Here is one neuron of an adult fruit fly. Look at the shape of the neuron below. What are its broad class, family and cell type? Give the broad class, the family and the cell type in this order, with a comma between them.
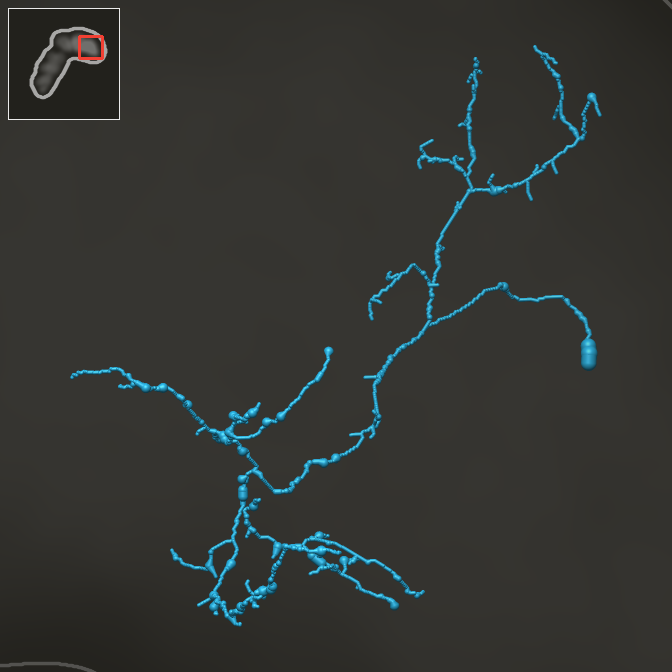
central-brain intrinsic neuron, hemilineage SMPad2, CB3143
